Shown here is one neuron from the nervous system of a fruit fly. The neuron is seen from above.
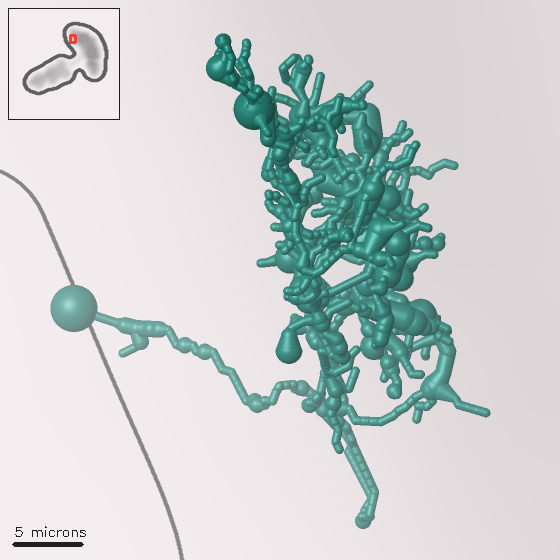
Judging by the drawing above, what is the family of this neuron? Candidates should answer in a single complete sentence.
The neuron is listed under family LPi.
